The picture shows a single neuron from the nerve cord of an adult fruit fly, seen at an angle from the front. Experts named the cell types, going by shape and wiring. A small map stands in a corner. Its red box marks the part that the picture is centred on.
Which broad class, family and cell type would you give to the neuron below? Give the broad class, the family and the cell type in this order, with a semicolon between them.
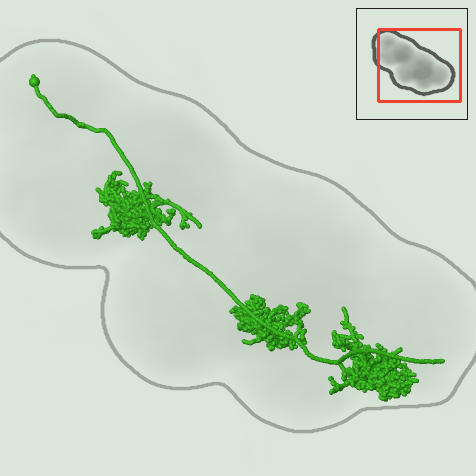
ascending neuron; hemilineage 09B; AN09B004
